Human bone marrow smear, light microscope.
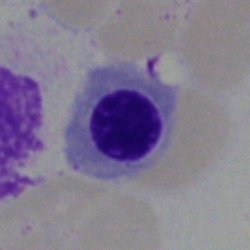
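Erythroblast, bone marrow smear. No distinct nucleoli are seen, and a moderate rim of pale greyish-blue cytoplasm without visible granules surrounds the whole nucleus. At the upper right edge lies a small clear white area with a small purple fleck beside it.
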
